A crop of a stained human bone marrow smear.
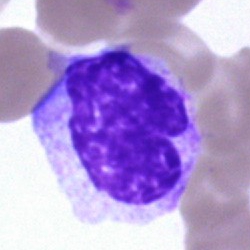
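Monocyte, the central cell. Its irregular, folded nucleus has notches along the right border that give it a lobed look. The dark purple chromatin is coarsely clumped, with paler streaks between the clumps. A moderate rim of pale lilac-grey cytoplasm, widest on the left and lower side, holds fine, dust-like pinkish-purple granules.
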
